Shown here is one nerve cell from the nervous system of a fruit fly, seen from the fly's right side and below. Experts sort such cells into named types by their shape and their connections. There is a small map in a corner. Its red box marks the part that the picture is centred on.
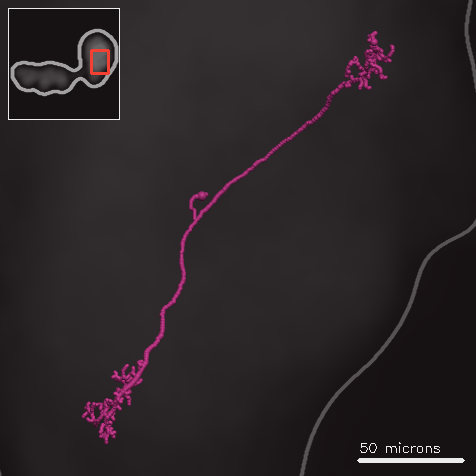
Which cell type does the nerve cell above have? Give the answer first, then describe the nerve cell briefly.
Its cell type is LC10a. It is a visual projection neuron. The cell body can be seen in the middle of the picture. By the scale bar it is about 200 microns tall in this view.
